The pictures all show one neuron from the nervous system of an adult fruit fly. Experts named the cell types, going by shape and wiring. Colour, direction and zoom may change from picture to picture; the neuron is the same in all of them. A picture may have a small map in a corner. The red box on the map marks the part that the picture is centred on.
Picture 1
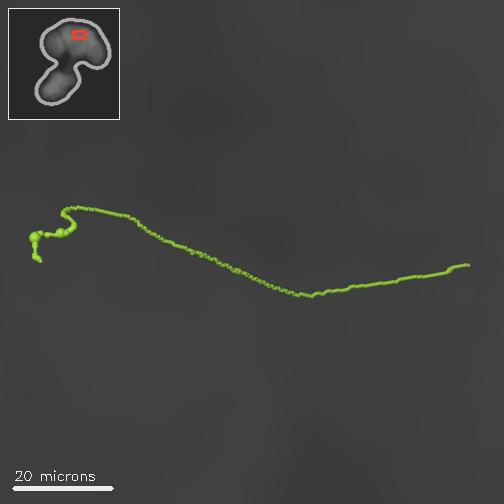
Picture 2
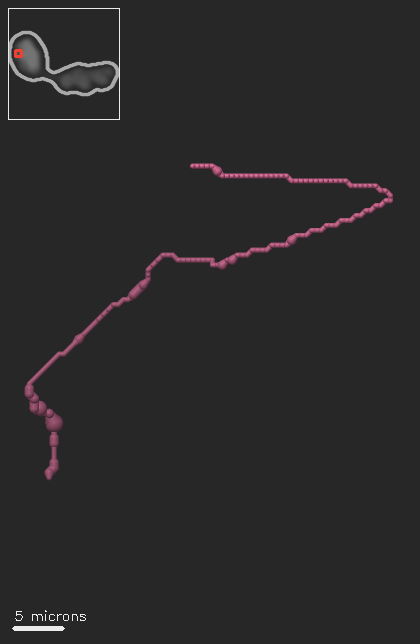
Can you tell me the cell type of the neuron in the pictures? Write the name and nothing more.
ORN_DA3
